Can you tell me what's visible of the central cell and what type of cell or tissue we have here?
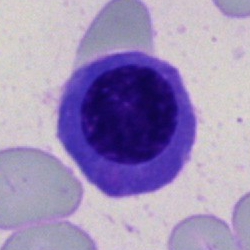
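Its outline looks roughly round, I'd say, though a few sides seem faintly flattened. The rim of cytoplasm is wider below the nucleus than above it. It's stained a deep blue, and I can't see any granules. So this is an erythroblast.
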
